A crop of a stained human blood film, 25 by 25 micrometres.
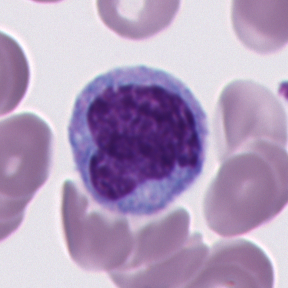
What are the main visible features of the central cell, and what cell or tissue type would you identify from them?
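Let me see: there's a notch cut into the left side of the nucleus. The chromatin looks dark purple and coarsely clumped, and I can't make out any nucleoli. Nor does the cytoplasm hold any coarse, distinct granules. It's a monocyte.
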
